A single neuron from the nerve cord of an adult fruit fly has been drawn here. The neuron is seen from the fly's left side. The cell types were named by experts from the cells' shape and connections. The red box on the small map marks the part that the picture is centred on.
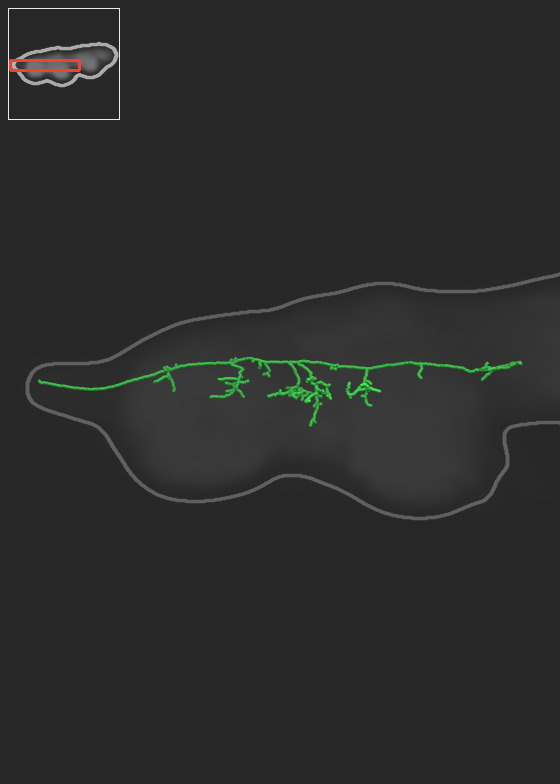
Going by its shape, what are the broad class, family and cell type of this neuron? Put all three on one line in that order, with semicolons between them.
descending neuron; DNp; DNp59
